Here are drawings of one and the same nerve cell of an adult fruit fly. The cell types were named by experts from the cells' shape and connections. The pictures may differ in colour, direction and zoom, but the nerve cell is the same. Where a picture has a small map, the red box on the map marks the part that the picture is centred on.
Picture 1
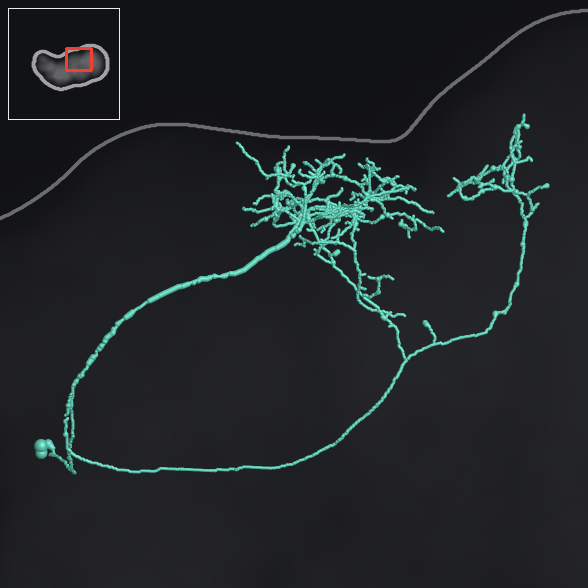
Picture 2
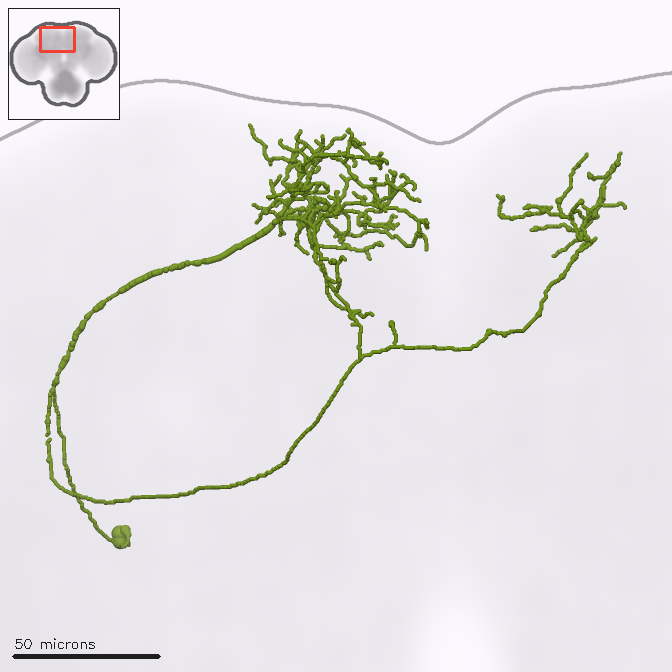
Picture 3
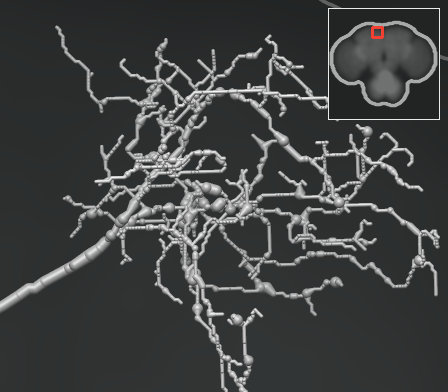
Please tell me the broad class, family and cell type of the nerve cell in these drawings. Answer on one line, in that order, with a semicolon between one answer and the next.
central-brain intrinsic neuron; hemilineage VLPl&p1_posterior; CB1346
